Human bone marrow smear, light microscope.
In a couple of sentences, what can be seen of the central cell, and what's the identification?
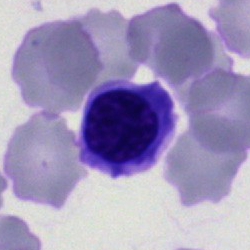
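Chromatin here is dark purple and coarsely clumped, with no nucleoli showing. Around it there's only a scant deep-blue rim of cytoplasm, widest on the right side of the nucleus, and you won't find any granules in it. So we call it an erythroblast.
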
